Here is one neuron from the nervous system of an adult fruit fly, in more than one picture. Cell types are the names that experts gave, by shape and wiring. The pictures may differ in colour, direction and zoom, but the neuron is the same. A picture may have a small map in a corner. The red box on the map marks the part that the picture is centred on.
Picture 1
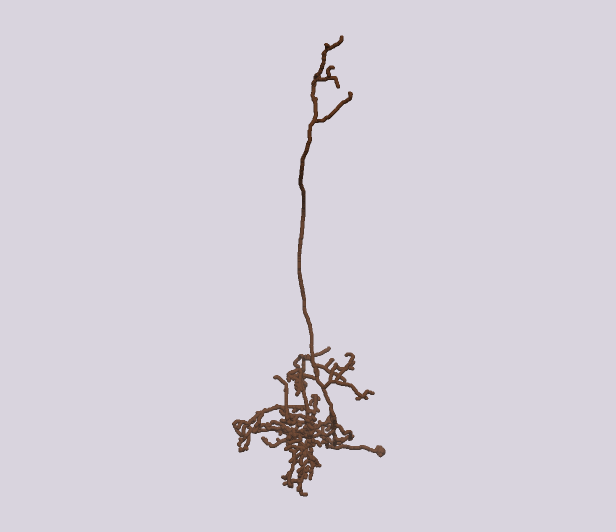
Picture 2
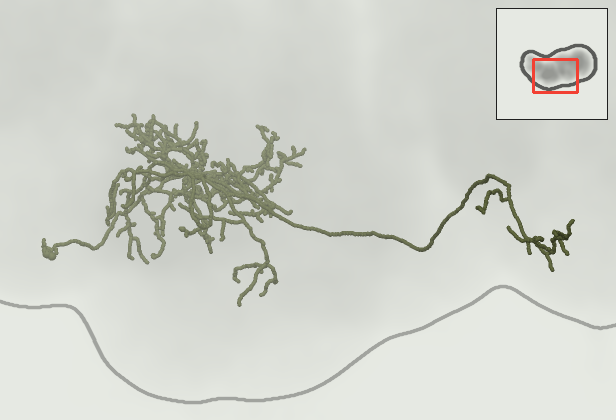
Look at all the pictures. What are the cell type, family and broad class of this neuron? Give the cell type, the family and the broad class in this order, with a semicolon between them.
AN12A017; hemilineage 12A; ascending neuron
